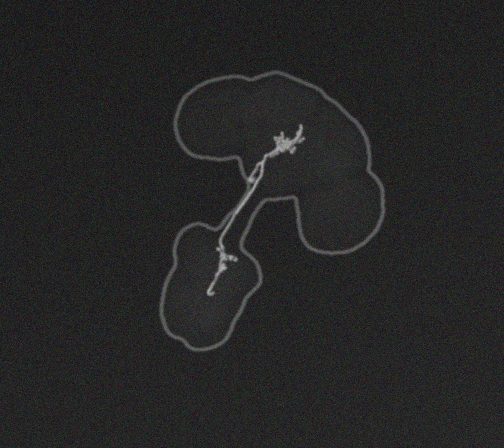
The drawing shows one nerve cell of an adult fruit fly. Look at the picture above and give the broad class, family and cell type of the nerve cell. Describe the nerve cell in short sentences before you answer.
Its cell body lies in the middle of the picture. As drawn here it is taller than it is wide. Its broad class is descending neuron. Its family is hemilineage LB12. It is of cell type DNg02_g.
